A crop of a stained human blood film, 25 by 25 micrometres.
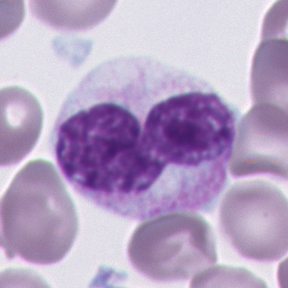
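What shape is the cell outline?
Round and smooth.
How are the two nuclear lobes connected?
By a broad band rather than a thin thread.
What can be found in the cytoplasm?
Fine pink-violet granules scattered throughout, with no vacuoles seen.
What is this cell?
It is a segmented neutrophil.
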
